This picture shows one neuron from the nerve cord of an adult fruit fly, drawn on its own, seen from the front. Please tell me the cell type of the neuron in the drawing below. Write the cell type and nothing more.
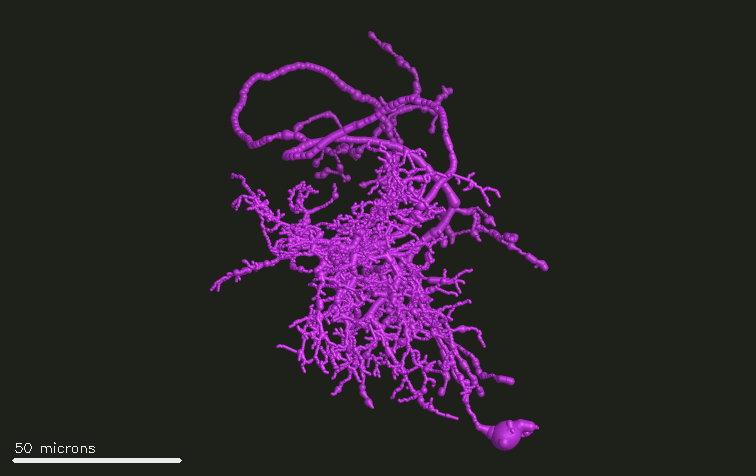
IN12A003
